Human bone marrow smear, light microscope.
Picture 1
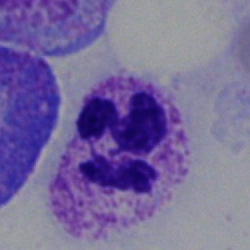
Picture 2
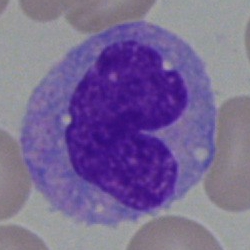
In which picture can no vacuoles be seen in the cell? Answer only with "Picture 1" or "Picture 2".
Picture 1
